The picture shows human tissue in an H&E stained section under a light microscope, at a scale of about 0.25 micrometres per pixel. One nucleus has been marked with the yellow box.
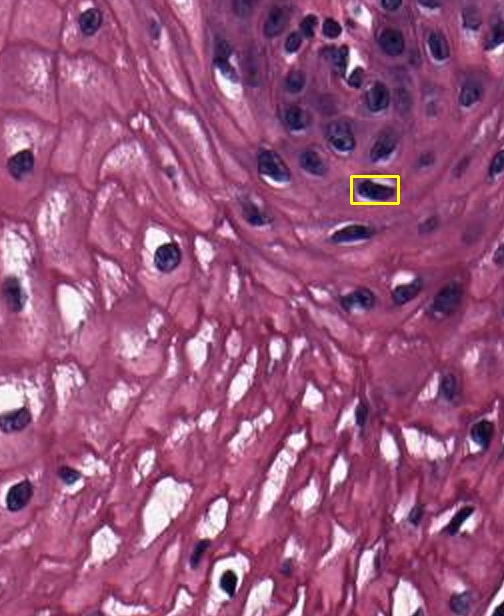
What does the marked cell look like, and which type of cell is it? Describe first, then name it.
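The nucleus is a flattened oval lying lengthwise along the curve of the layer, more elongated than the rounder nuclei just above it. The cytoplasm around it is pink with a faintly streaky texture, and the cell's own outline is hard to pick out from its neighbours. The cell lies in curving layers of flattened cells that wrap around a group of rounder, more closely packed nuclei above it. This is a squamous epithelial cell.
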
